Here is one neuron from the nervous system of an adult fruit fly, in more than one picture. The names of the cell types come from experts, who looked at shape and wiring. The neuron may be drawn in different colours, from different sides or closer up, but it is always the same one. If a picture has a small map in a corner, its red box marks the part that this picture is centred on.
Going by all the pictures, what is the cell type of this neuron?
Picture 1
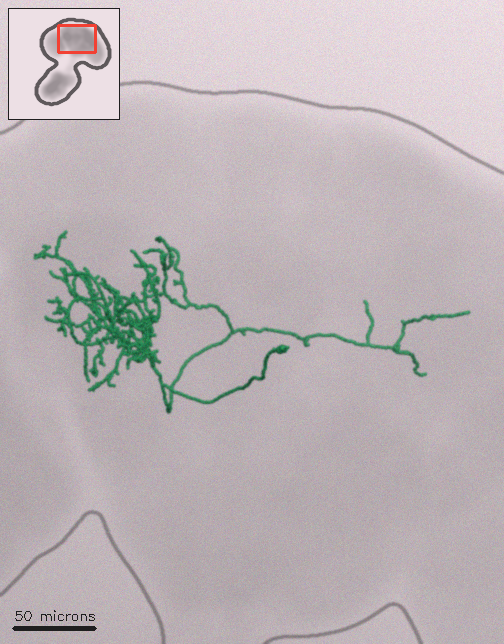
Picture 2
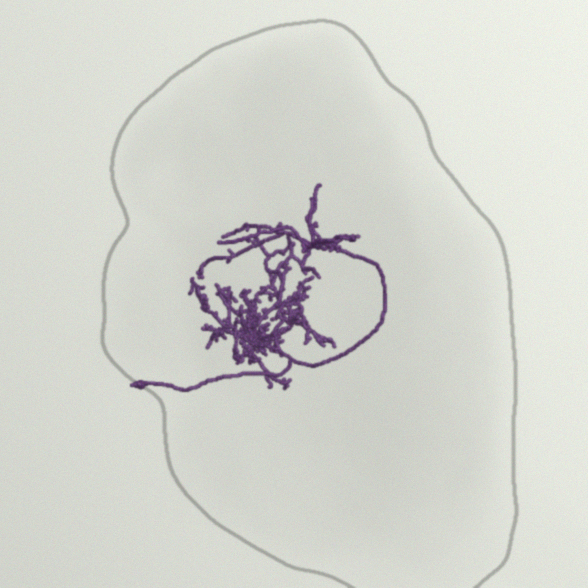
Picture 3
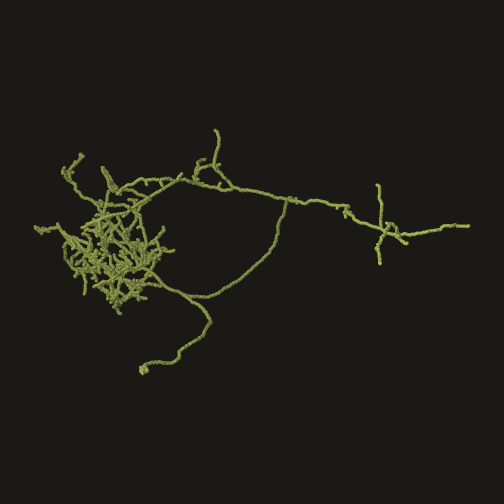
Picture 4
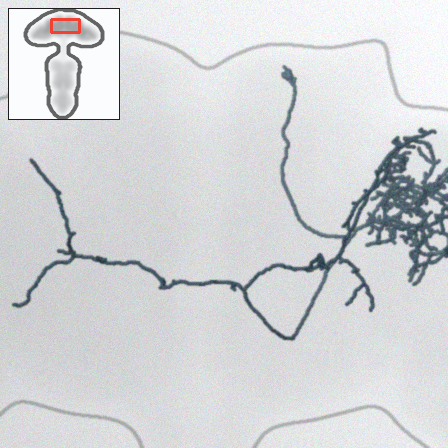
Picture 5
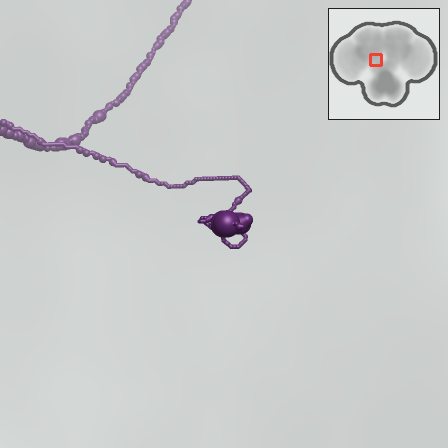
AVLP451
